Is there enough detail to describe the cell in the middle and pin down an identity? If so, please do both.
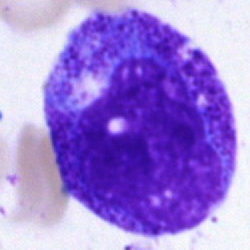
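The cell has a smooth oval outline. Numerous dark purple granules fill the cytoplasm, apart from a pale zone with few granules to the upper left of the nucleus. The nuclear chromatin stains deep purple. The cell is a promyelocyte.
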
